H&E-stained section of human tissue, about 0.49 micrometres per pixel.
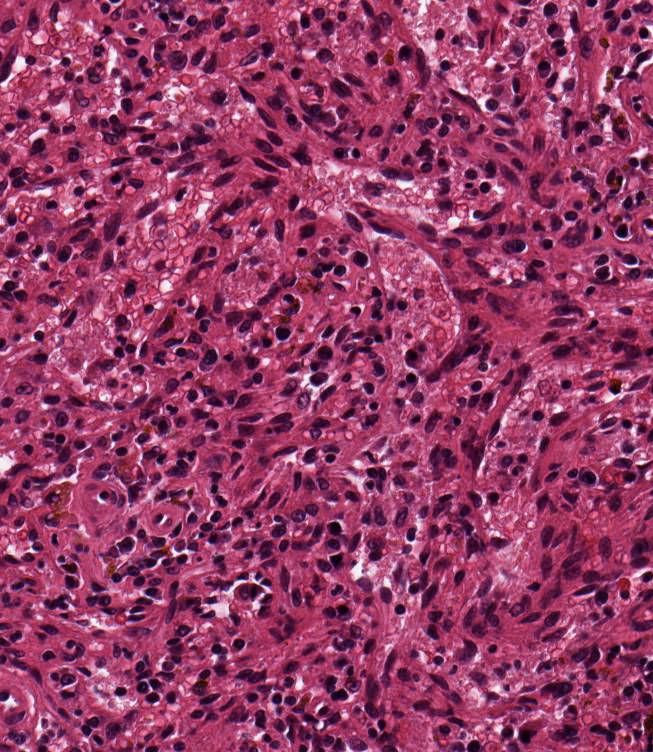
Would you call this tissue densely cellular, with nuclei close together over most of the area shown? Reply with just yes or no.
Yes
